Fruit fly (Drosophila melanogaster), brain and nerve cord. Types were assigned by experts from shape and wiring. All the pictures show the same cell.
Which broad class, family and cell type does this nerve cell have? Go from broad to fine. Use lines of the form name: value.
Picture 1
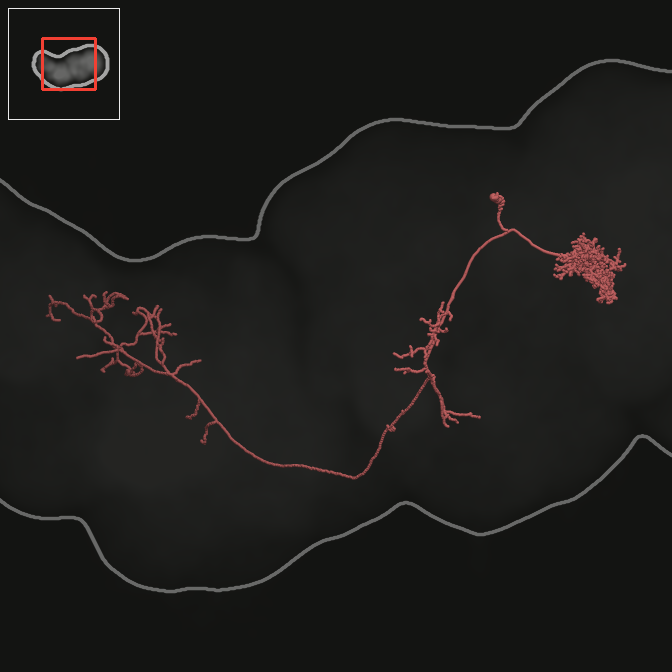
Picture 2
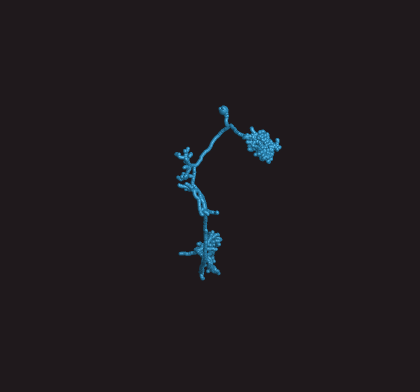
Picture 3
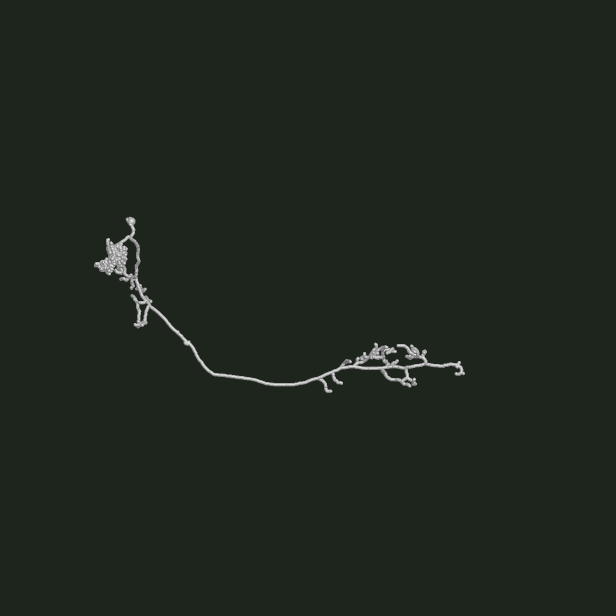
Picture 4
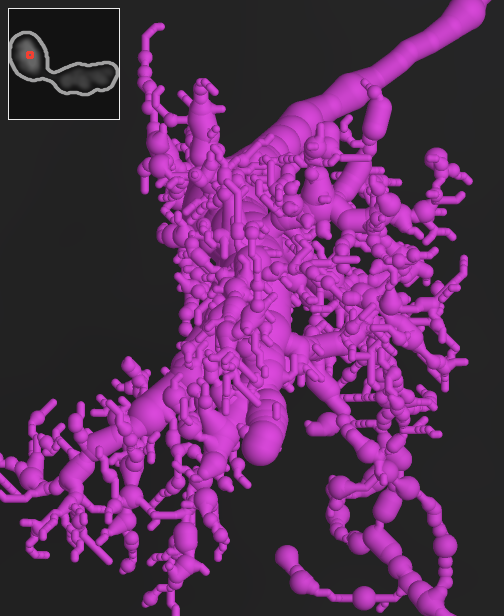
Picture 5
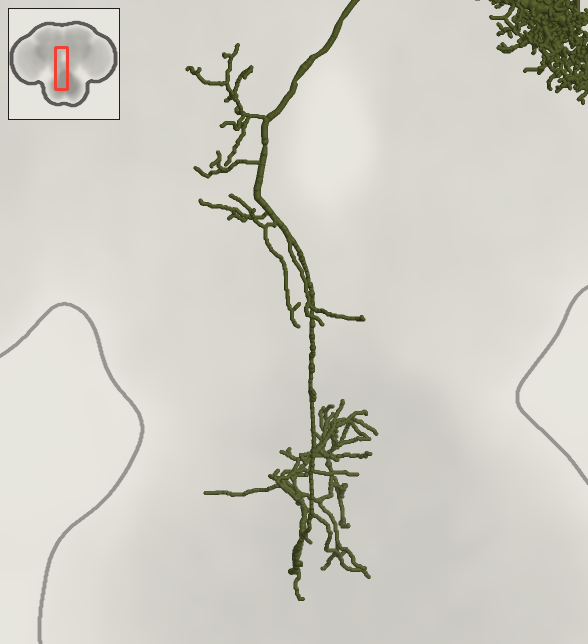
broad class: descending neuron
family: DNp
cell type: DNp03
